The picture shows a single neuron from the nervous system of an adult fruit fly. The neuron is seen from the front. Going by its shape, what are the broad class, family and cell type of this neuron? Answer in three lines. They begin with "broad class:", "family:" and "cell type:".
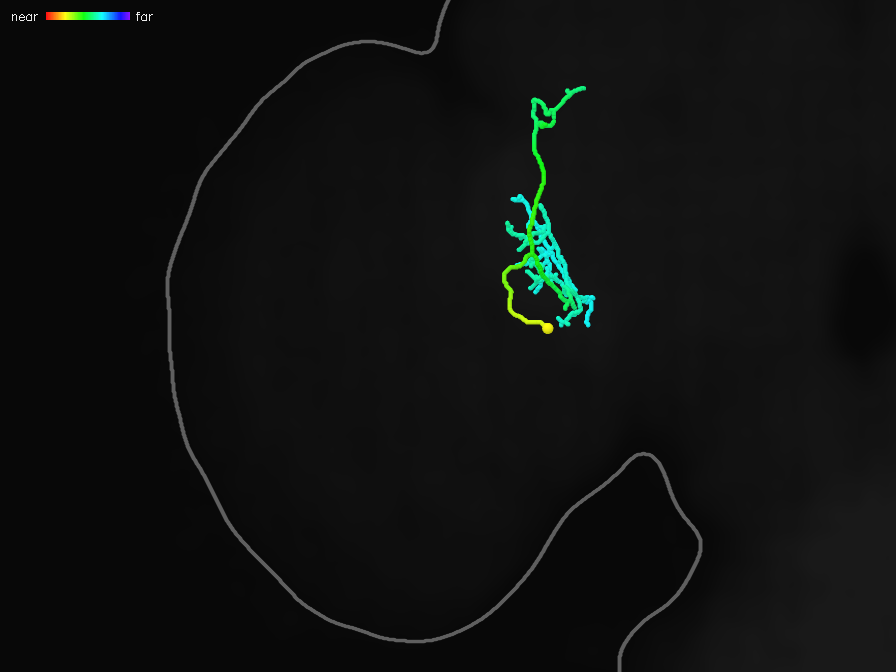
broad class: visual projection neuron
family: LC
cell type: LC27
